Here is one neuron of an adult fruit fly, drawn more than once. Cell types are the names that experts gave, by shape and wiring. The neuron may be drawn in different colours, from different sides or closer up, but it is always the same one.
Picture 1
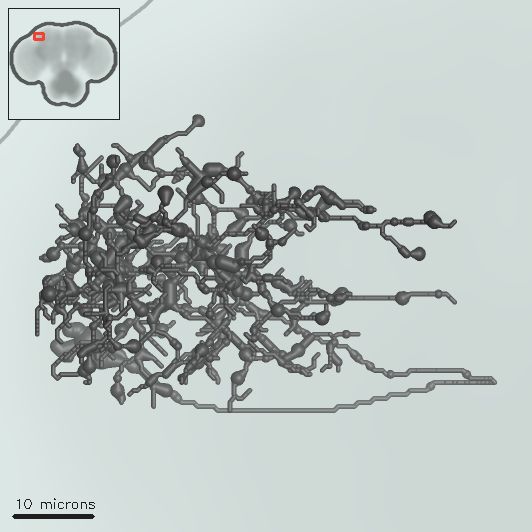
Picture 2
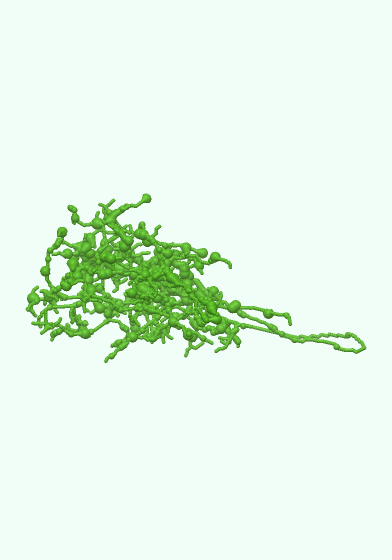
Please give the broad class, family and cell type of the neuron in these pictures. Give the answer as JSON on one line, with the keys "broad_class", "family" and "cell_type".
{"broad_class": "central-brain intrinsic neuron", "family": "hemilineage LHp1", "cell_type": "CB3278"}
